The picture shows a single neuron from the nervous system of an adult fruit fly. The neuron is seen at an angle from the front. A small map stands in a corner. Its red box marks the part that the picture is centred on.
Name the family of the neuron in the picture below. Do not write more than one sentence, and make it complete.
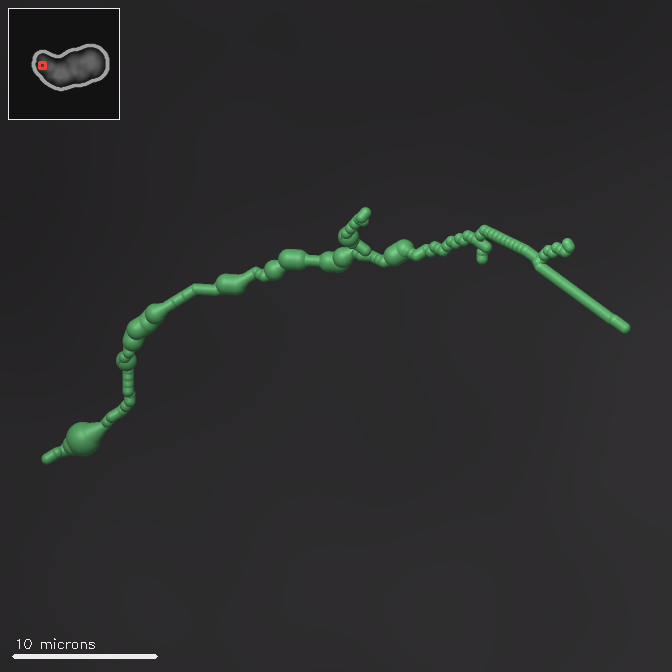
As a matter of family, this neuron is class mechanosensory tactile.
